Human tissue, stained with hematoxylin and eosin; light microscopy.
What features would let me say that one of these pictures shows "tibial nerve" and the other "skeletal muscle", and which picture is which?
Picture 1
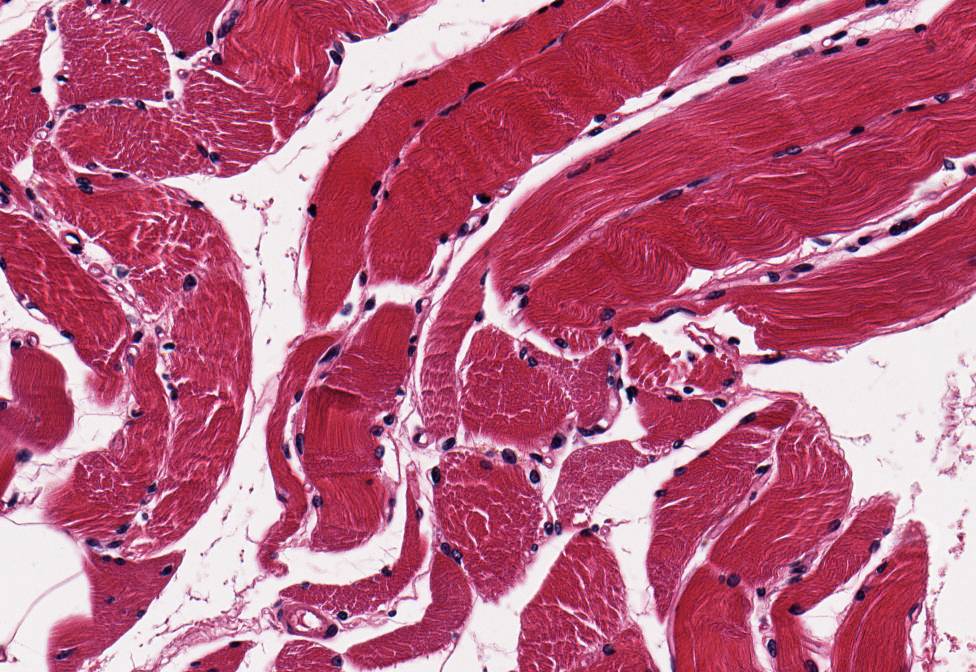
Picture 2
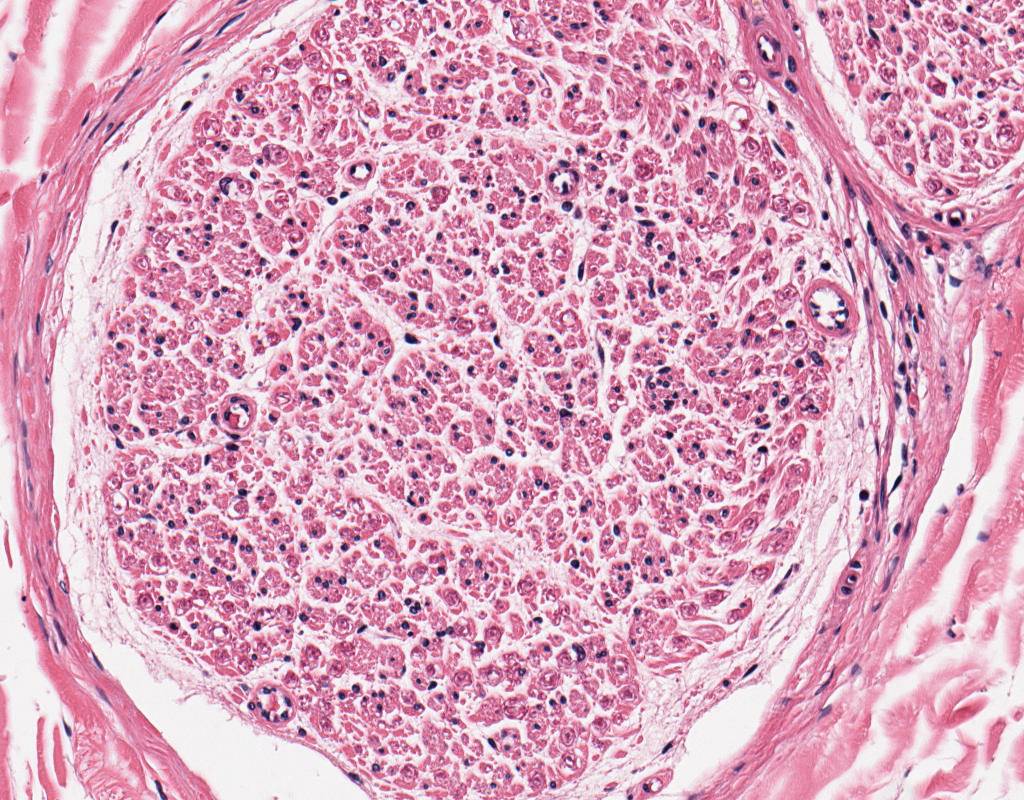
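Picture 1: skeletal muscle. Picture 2: tibial nerve. Muscle fibres cut in several planes: lengthwise across upper right, transverse or oblique in lower middle and left. Nuclei dark, flattened, at fibre edges, not central; many spaced along each lengthwise fibre. No fat cells in field. Nerve: one large rounded bundle fills most of field; part of a smaller similar bundle in top right corner. Fibres cut across, small round pink profiles gathered in small clusters. Layered sheath of flattened cells with elongated dark nuclei around bundle. Several small round pink-walled vessels within bundle, one near its right edge.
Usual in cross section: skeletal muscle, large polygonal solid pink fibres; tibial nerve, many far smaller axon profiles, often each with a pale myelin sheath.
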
